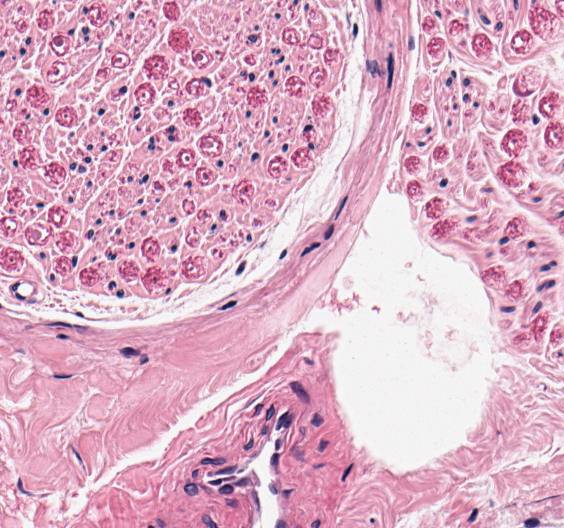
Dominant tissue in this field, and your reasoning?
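Mainly shown is a nerve fascicle, large, rounded and cut in cross section at upper left. Its fibres, cut transversely, appear as many small round pink profiles.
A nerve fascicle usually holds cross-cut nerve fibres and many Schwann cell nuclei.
Small dark blue nuclei lie scattered singly between the fibre profiles throughout. Part of a second fascicle lines the upper right edge.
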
